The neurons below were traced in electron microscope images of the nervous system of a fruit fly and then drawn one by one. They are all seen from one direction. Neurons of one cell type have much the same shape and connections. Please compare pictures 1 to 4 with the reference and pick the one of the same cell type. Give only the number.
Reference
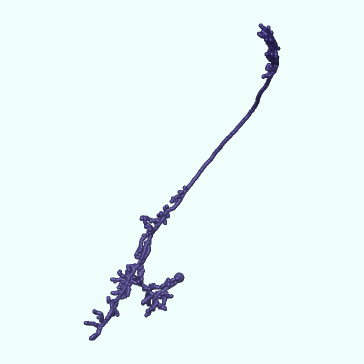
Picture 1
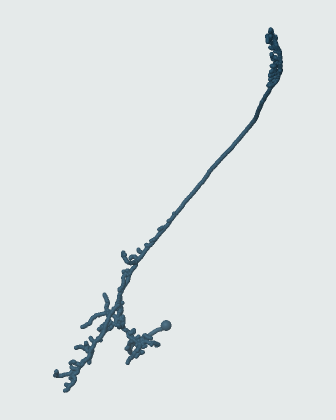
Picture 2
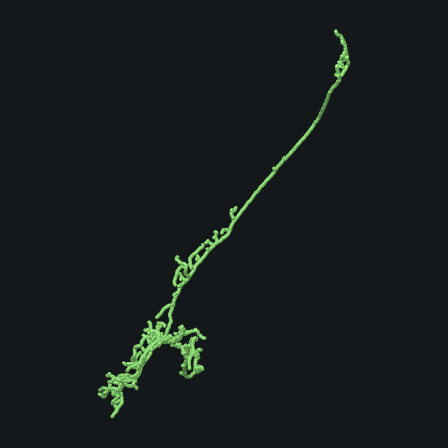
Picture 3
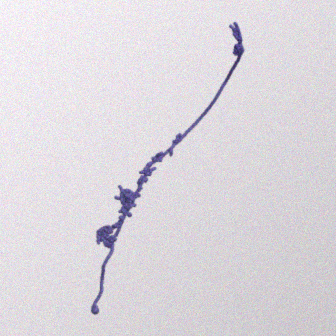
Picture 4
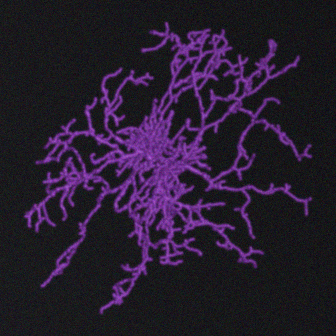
1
